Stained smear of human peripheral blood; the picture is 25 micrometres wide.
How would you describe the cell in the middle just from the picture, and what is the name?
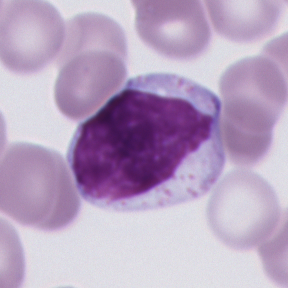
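Roughly round in outline, the cell has a smooth edge. No nucleoli are visible in the nucleus. The rim of cytoplasm is uneven, being widest on the lower right side. Fine reddish-pink granules are scattered sparsely through the cytoplasm. This cell is a large granular lymphocyte.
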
